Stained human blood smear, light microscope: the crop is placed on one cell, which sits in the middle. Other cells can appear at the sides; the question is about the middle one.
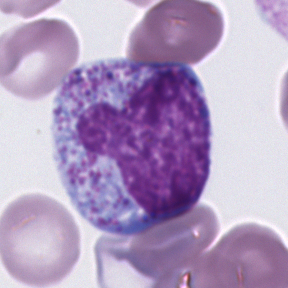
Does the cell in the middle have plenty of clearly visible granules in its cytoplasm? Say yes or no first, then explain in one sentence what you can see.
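Yes. Many small purple-red granules are scattered throughout the cytoplasm.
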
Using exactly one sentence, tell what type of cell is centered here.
What the crop centres on is a myelocyte.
